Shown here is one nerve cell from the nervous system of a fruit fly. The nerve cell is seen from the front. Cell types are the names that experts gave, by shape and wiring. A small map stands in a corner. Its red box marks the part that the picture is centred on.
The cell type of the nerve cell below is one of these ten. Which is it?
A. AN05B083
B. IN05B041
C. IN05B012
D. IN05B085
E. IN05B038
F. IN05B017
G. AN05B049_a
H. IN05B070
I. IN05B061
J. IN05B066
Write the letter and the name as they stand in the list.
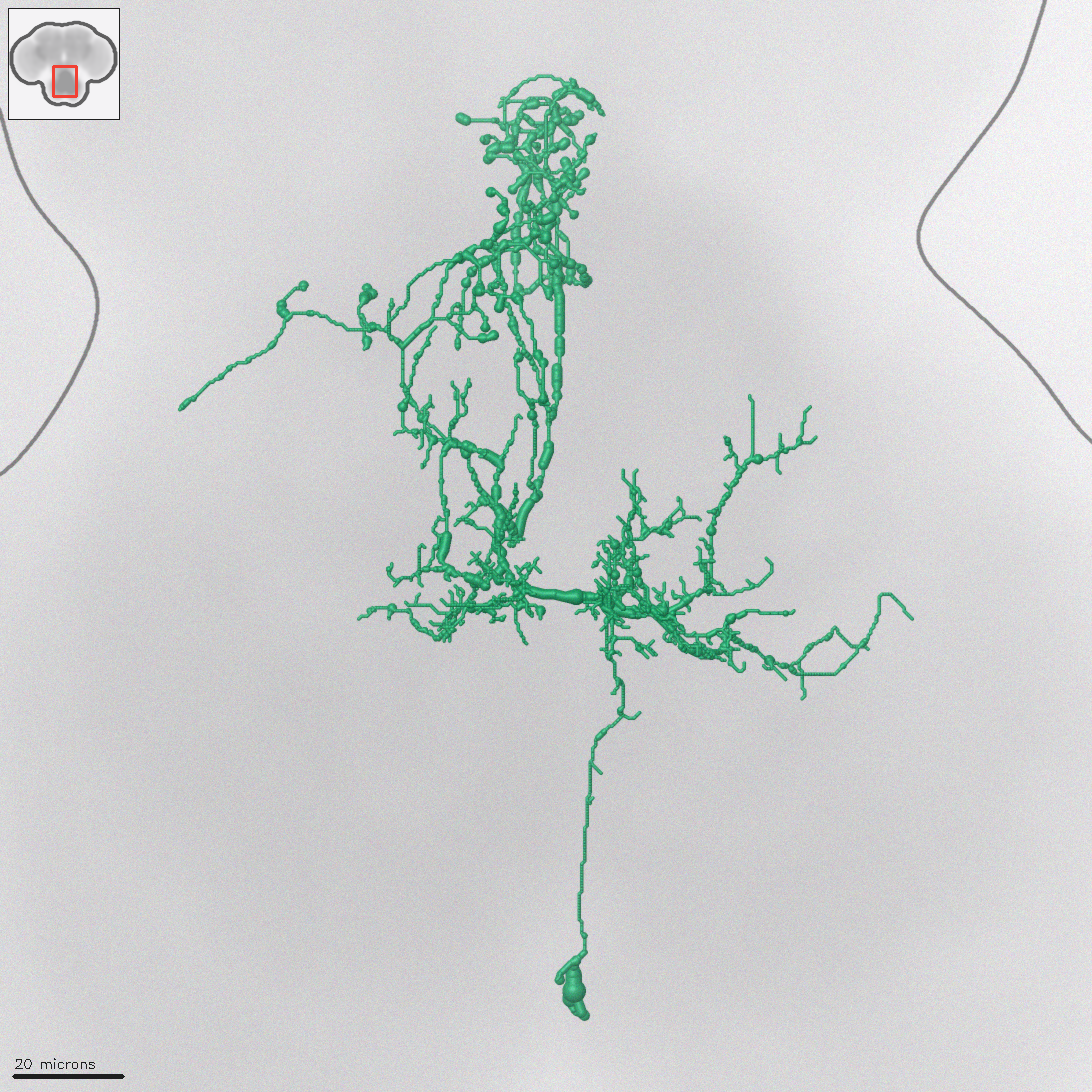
B. IN05B041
